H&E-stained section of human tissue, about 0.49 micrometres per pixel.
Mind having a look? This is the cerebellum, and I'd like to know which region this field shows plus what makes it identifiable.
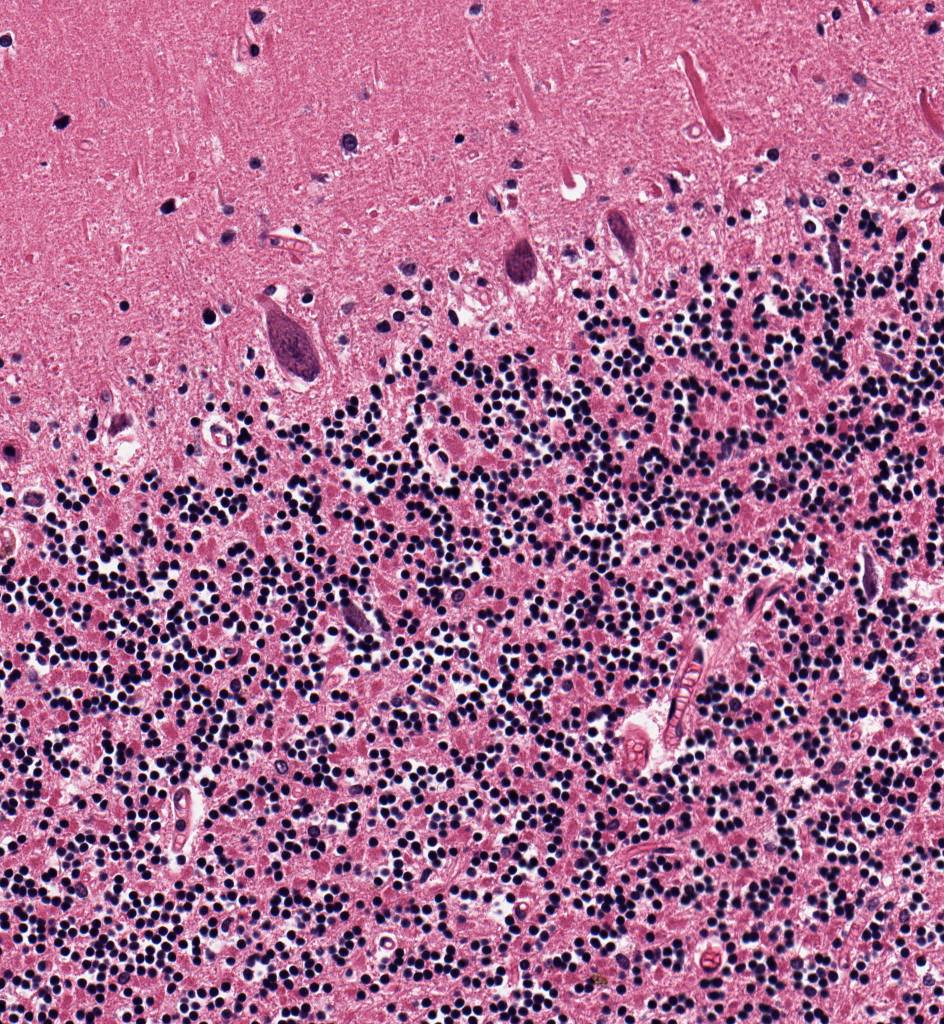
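Densely cellular, the lower part is the granular layer. To begin, it is crowded with small, round, very dark granule cell nuclei showing scant cytoplasm. Next, small pink, cell-free islands lie between them.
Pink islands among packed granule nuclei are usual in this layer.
Last, a pale pink fibrillar layer fills the upper part, its border sloping upward to the right.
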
